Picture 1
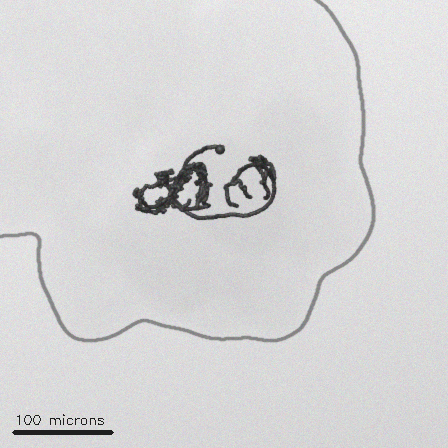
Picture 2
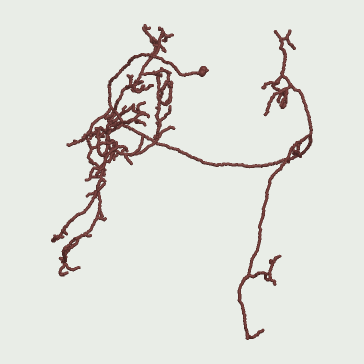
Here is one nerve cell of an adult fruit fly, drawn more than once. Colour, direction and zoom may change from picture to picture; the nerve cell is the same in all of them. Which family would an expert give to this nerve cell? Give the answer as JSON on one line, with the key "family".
{"family": "hemilineage 19B"}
